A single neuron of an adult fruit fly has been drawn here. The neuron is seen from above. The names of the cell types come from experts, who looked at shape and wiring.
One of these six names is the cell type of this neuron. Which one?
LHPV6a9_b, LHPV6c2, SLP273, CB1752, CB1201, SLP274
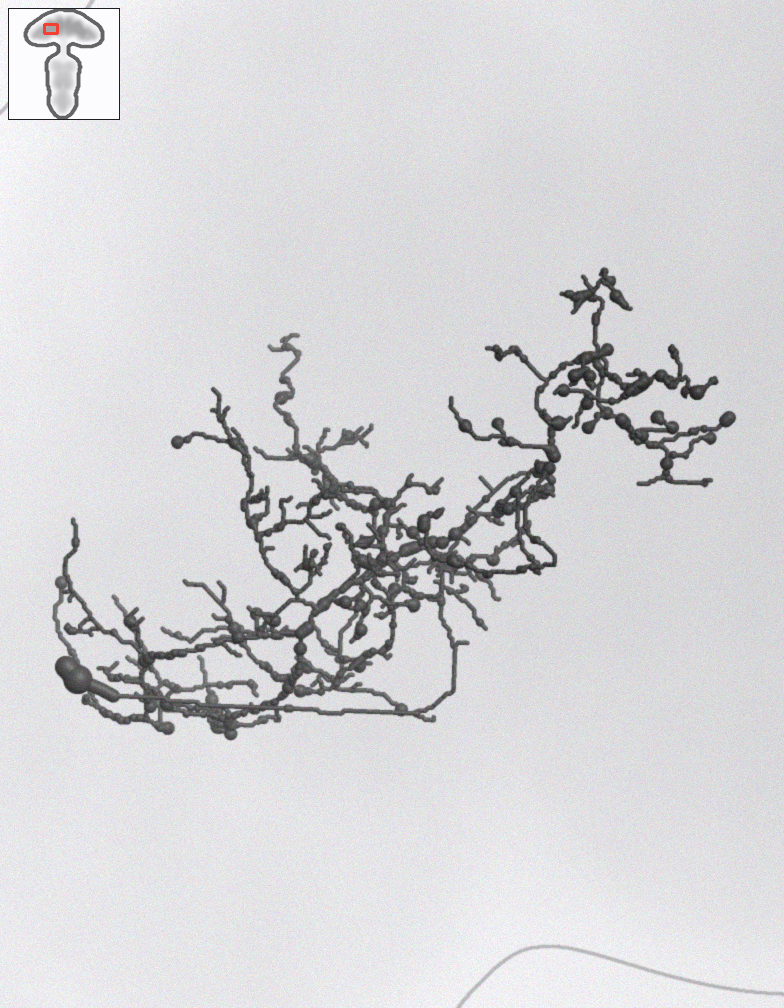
LHPV6c2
